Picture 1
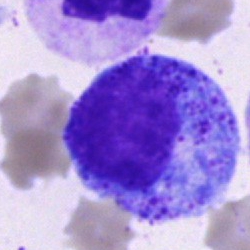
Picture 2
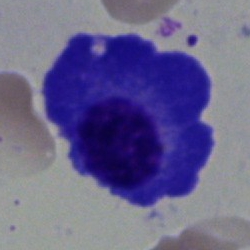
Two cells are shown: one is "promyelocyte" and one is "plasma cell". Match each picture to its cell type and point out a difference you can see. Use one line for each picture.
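The cell in picture 1 is a promyelocyte. Purple granules are scattered through the cytoplasm.
The cell in picture 2 is a plasma cell. No granules are seen in the cytoplasm.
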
